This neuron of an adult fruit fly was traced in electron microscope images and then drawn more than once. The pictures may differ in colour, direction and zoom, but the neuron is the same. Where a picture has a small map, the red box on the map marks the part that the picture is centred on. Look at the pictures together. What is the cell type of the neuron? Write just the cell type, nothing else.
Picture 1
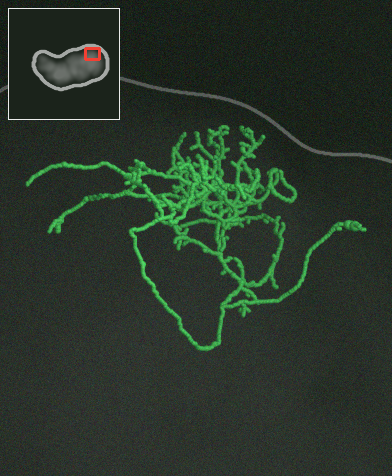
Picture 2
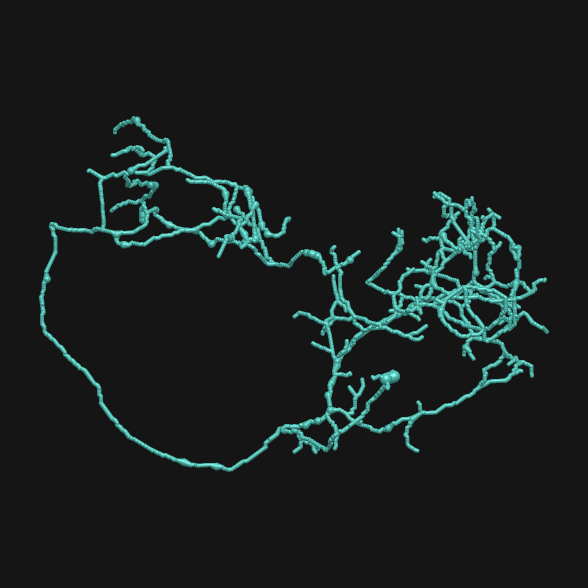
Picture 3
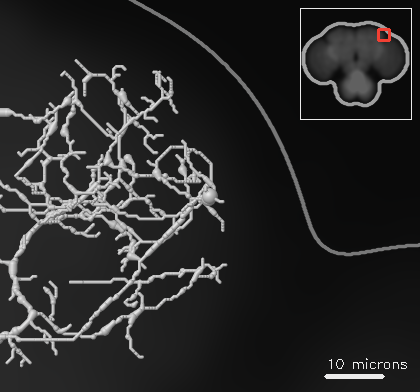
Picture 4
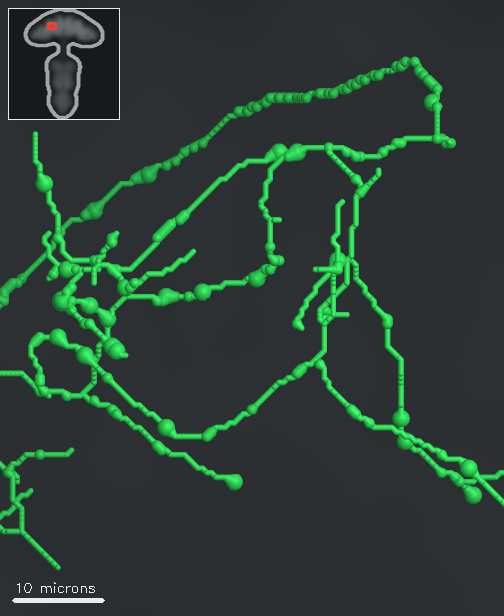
LHAD1a4_a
